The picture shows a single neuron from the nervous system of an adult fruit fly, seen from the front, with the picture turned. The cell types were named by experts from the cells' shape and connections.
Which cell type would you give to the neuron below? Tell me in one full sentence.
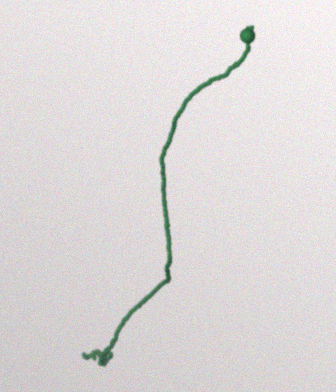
The cell type carried by this neuron is ITP.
